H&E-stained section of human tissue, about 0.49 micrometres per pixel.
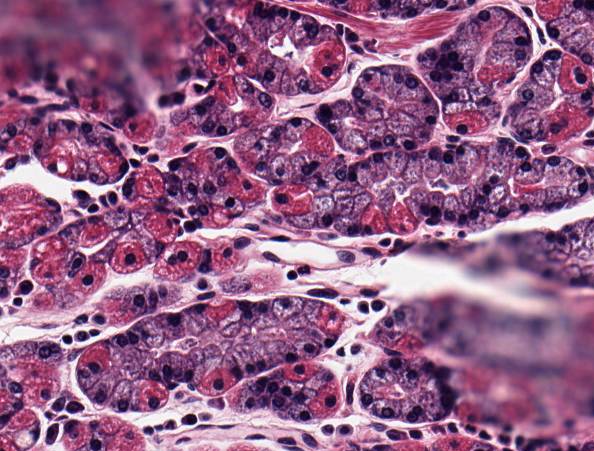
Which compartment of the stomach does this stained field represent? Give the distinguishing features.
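What you are looking at is fundic glands, closely packed and cut in cross and oblique section. Most of their cells have purplish-grey, finely granular cytoplasm with small dark nuclei. Among them sit large rounded cells with bright pink-red cytoplasm, mostly toward the outer edges of the glands.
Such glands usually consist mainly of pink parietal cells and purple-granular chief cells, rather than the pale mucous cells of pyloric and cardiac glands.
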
